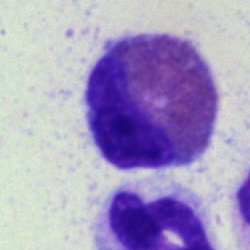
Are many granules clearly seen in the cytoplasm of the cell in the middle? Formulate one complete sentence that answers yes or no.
Yes, there is a large number of visible granules in the cell's cytoplasm.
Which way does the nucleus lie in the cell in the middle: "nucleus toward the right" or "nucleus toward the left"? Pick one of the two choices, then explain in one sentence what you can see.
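Nucleus toward the left. The nucleus is pushed to one side, hugging the left and lower edge of the cell.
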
